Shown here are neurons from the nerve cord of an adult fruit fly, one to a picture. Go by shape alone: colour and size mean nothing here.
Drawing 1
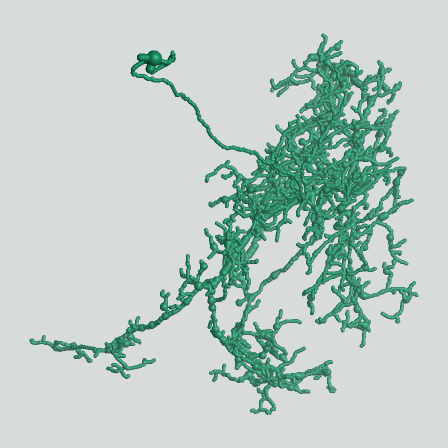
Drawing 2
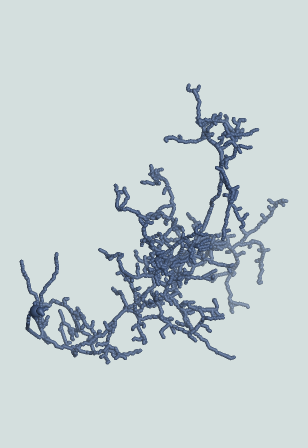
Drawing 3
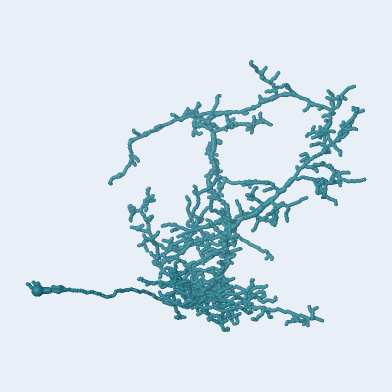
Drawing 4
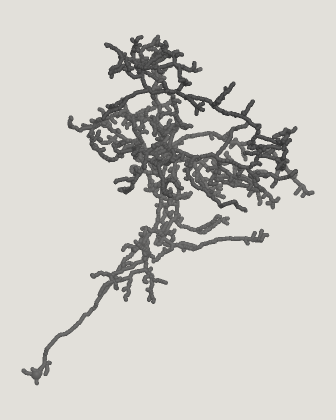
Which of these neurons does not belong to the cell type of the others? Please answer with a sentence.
Drawing 2 shows a neuron of another cell type.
